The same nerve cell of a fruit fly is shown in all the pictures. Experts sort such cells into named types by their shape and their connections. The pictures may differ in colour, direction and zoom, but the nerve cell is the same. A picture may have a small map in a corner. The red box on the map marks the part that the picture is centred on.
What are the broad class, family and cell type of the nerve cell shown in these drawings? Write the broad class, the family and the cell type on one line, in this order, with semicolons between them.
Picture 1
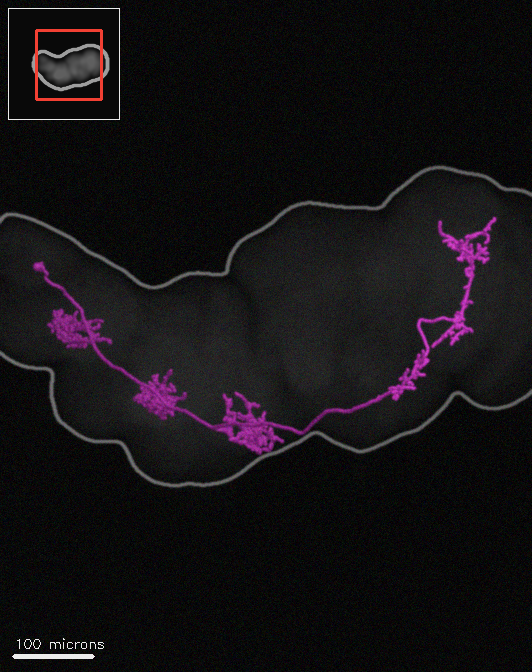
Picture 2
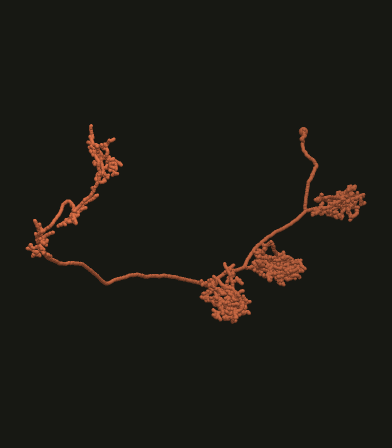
ascending neuron; hemilineage 09B; AN09B004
